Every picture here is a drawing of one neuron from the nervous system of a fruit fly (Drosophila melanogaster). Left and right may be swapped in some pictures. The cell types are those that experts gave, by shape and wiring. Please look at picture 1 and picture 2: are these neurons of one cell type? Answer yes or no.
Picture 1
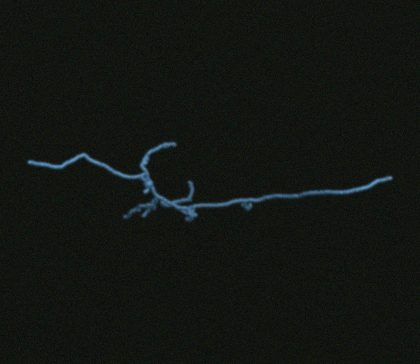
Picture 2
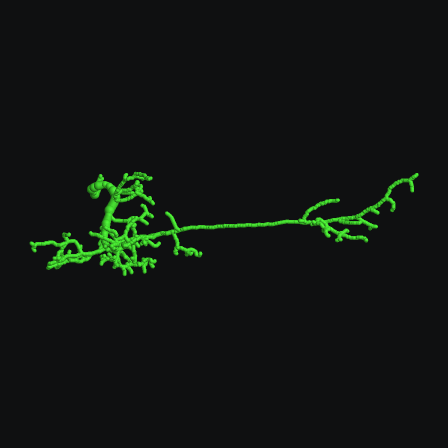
no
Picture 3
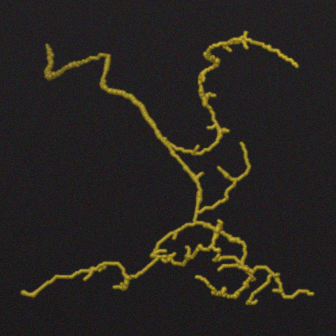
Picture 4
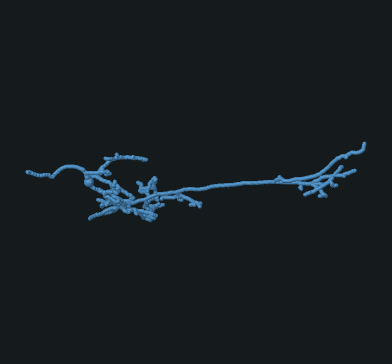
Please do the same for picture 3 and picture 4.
no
